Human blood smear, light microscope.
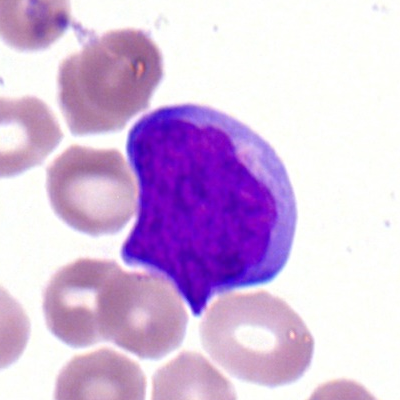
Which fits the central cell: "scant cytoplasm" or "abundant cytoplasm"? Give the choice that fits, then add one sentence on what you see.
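Scant cytoplasm. The nucleus fills most of the cell.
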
